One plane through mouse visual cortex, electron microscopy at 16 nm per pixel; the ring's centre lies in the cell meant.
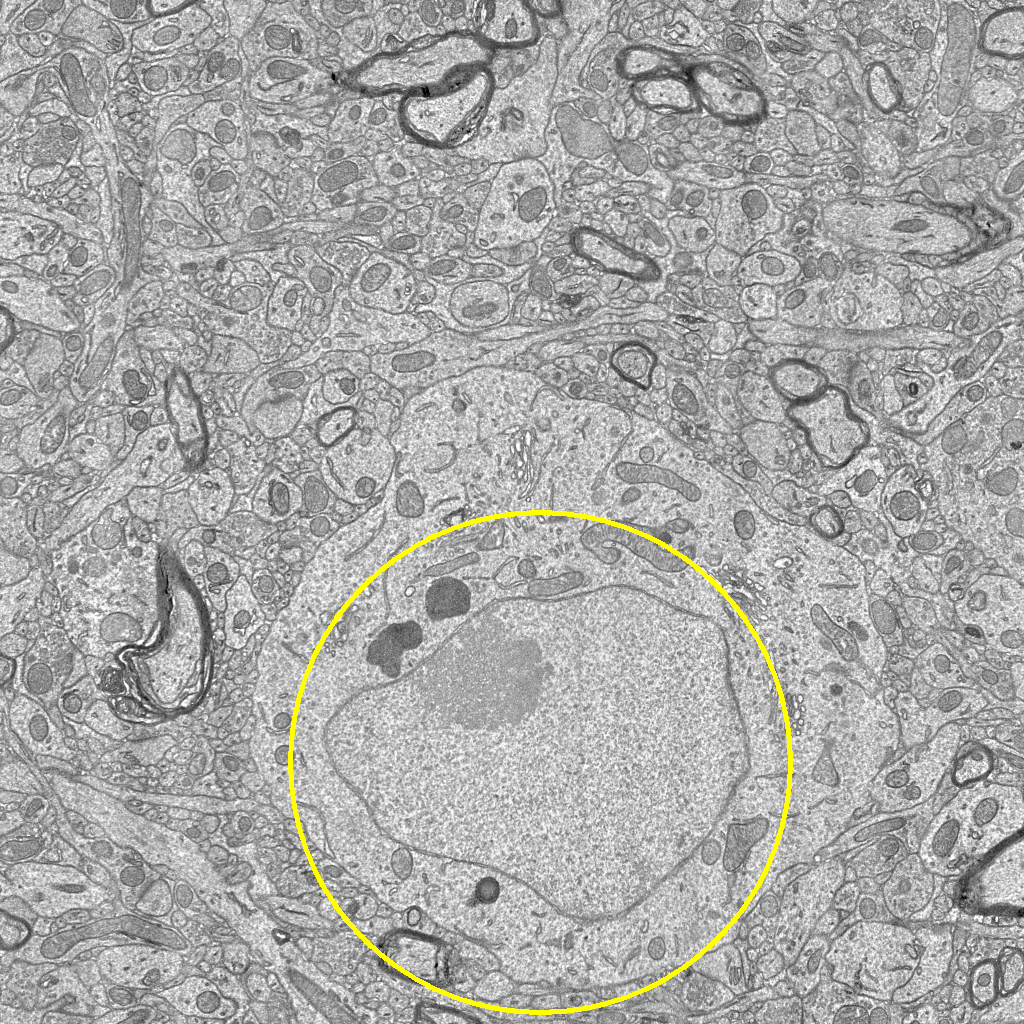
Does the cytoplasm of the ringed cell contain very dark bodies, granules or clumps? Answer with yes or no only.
Yes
